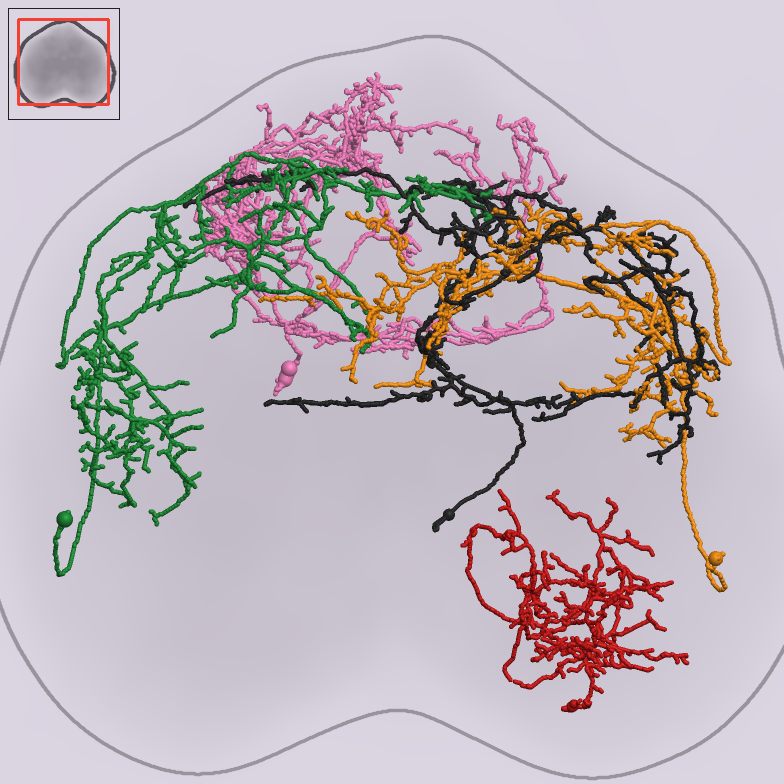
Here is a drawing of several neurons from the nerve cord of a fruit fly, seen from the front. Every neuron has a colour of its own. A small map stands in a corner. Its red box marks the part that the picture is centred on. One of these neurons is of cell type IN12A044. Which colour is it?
black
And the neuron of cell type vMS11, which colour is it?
orange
